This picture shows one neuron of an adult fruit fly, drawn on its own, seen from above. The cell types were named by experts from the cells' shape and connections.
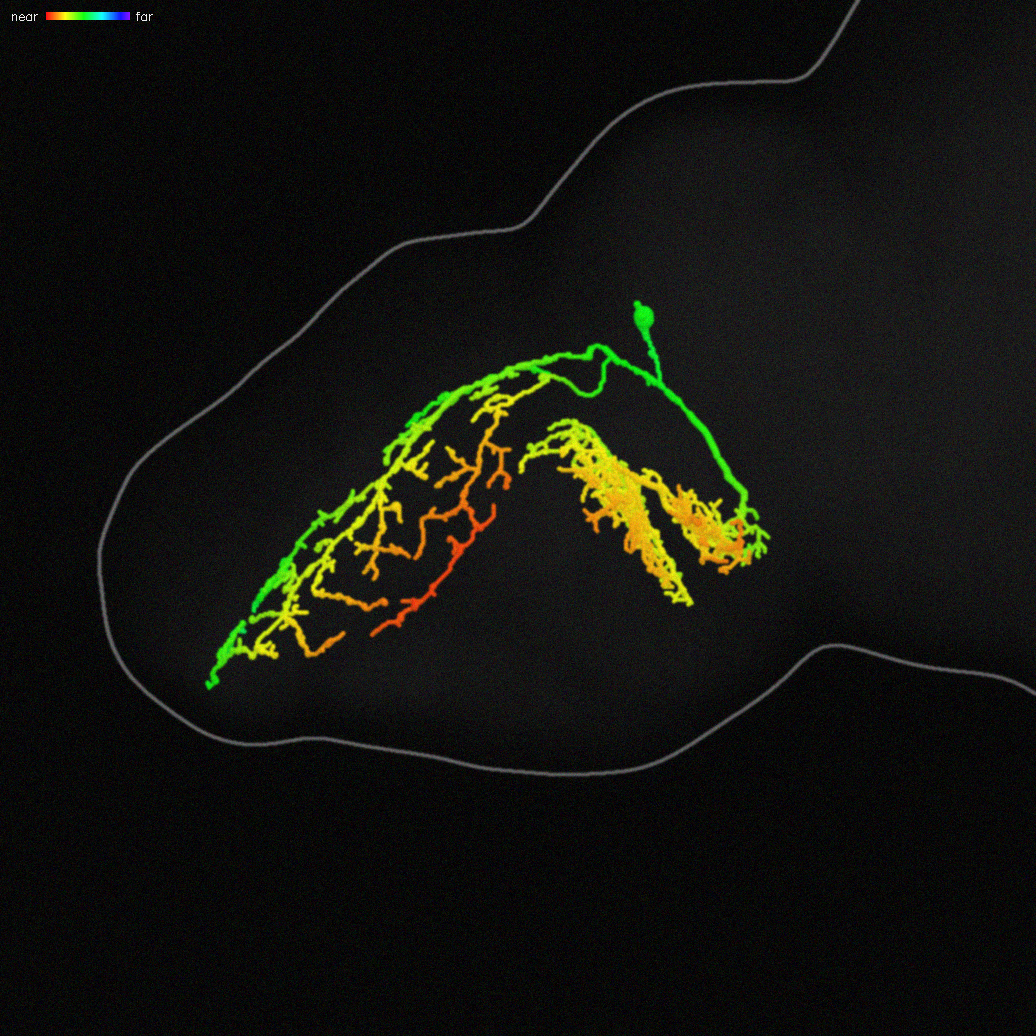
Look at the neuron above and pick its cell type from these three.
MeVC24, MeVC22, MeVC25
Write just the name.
MeVC24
